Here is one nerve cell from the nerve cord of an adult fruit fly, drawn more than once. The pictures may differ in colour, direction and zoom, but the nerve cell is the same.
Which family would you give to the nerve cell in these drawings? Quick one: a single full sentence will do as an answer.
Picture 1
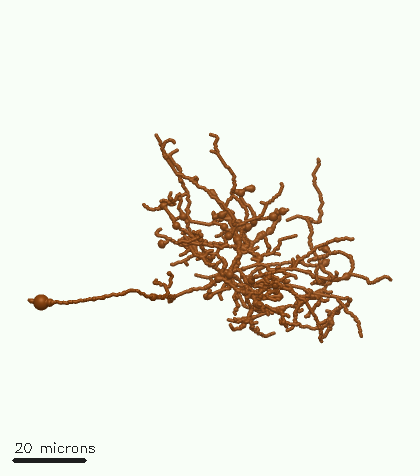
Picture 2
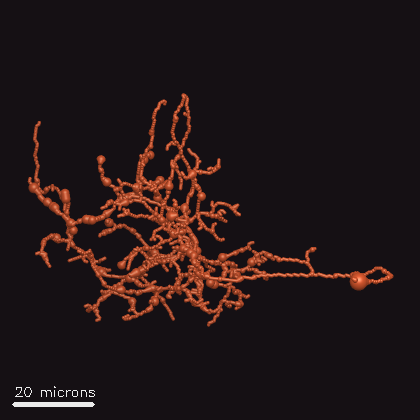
For family, the nerve cell is given as hemilineage 14A.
